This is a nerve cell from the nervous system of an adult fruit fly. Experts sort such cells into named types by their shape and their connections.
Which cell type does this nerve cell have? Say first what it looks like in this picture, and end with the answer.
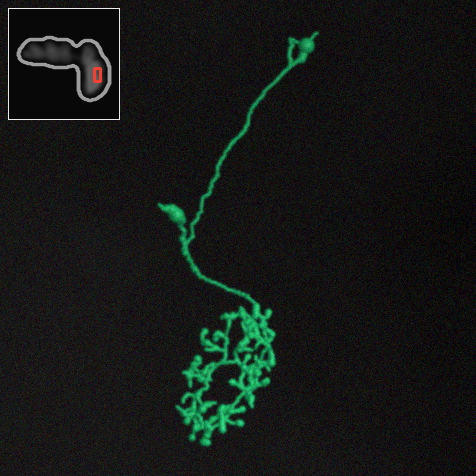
Dozens of branch ends can be seen. In this view it is more than twice as tall as it is wide. This is a central-brain intrinsic neuron. It is of cell type ER3d_b.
